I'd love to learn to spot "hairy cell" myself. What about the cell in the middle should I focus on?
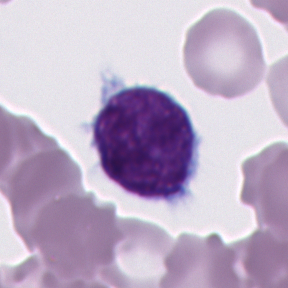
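In keeping with a hairy cell are the fine, hair-like pale blue projections sticking out from the cell surface, most clearly at the upper left.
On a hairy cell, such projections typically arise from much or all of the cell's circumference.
Not in keeping is the cytoplasm, which is very scant and shows only as a thin pale blue fringe at the edge of the nucleus.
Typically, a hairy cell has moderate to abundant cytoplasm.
The nucleus is round, without indentation or lobes, and its chromatin stains dark purple, dense and coarsely mottled.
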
